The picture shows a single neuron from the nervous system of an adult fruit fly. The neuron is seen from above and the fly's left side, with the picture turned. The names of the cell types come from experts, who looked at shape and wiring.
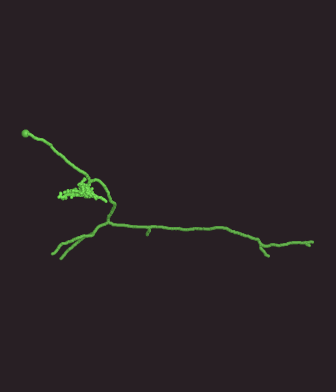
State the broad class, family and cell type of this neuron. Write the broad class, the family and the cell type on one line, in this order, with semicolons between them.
nerve-cord intrinsic neuron; hemilineage 08B; IN08B082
